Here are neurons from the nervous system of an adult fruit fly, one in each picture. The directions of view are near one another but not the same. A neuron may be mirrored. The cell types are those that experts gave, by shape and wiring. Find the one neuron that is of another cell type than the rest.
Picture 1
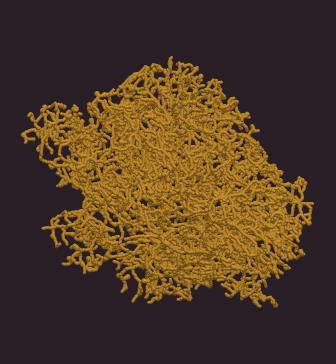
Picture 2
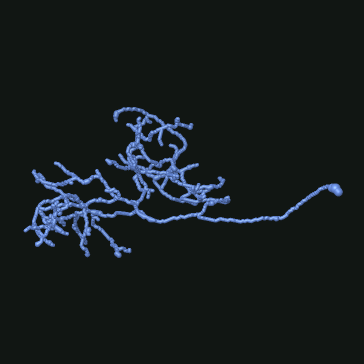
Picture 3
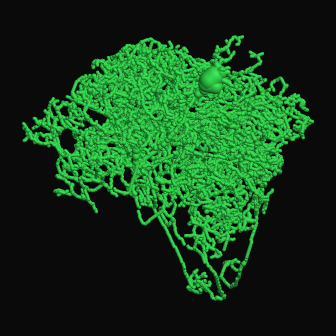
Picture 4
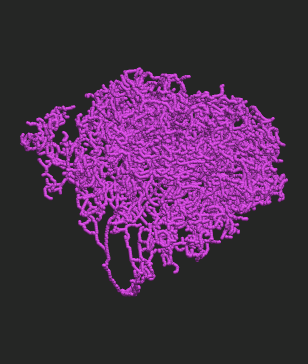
2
